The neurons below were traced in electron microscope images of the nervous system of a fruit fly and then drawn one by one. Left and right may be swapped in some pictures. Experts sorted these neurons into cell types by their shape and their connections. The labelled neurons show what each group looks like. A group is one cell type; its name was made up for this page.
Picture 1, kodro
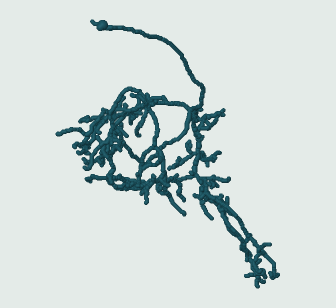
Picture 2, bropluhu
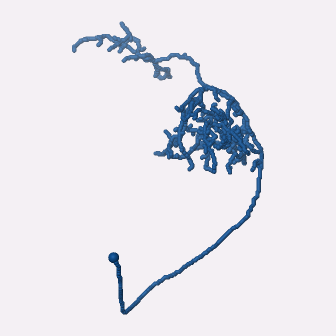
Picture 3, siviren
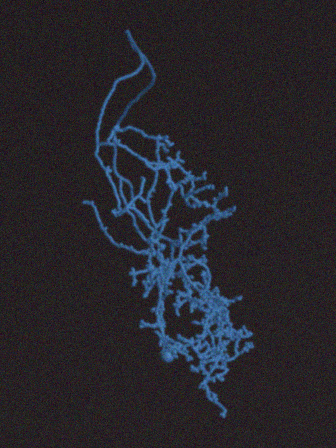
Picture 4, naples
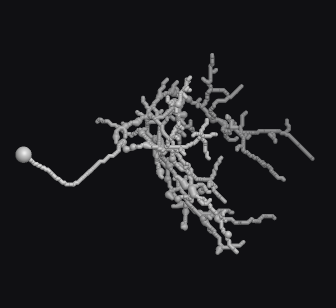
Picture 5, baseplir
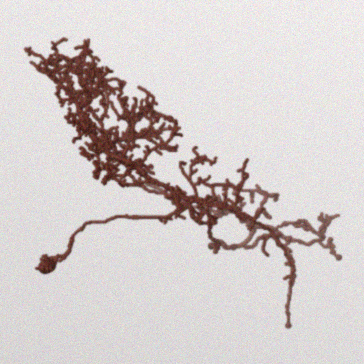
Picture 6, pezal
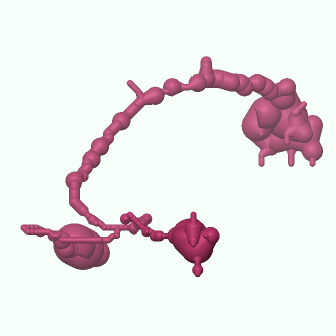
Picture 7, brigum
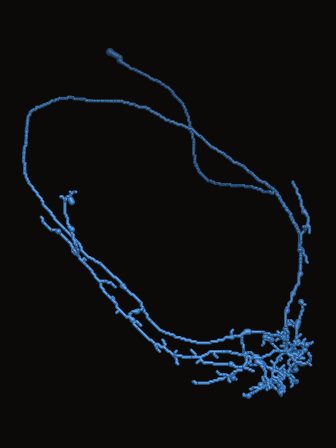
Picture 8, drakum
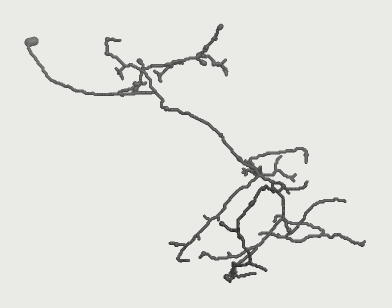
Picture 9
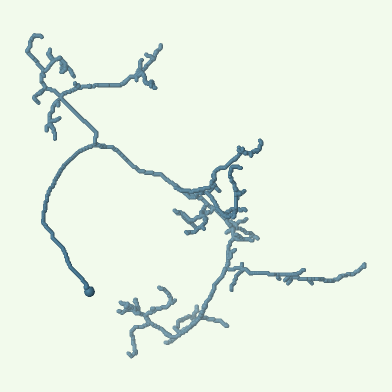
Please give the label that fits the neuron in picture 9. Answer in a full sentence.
It belongs to drakum.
